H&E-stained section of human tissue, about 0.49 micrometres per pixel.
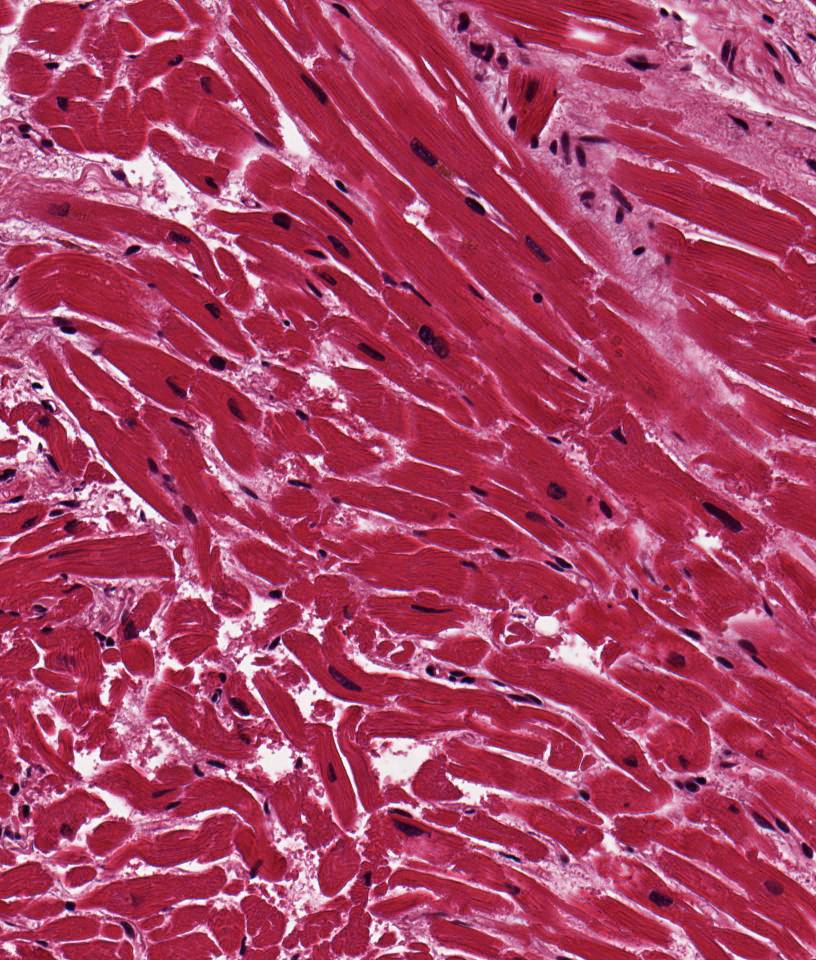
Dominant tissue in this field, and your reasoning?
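Myocardium, as far as I can tell, because the muscle fibres branch and join their neighbours instead of running as separate parallel cylinders.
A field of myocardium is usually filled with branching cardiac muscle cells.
Toward the lower left the fibres are cut across or obliquely, so they show rounded profiles, and narrow white clefts part many fibres, most markedly there. I find no fat cells anywhere.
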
